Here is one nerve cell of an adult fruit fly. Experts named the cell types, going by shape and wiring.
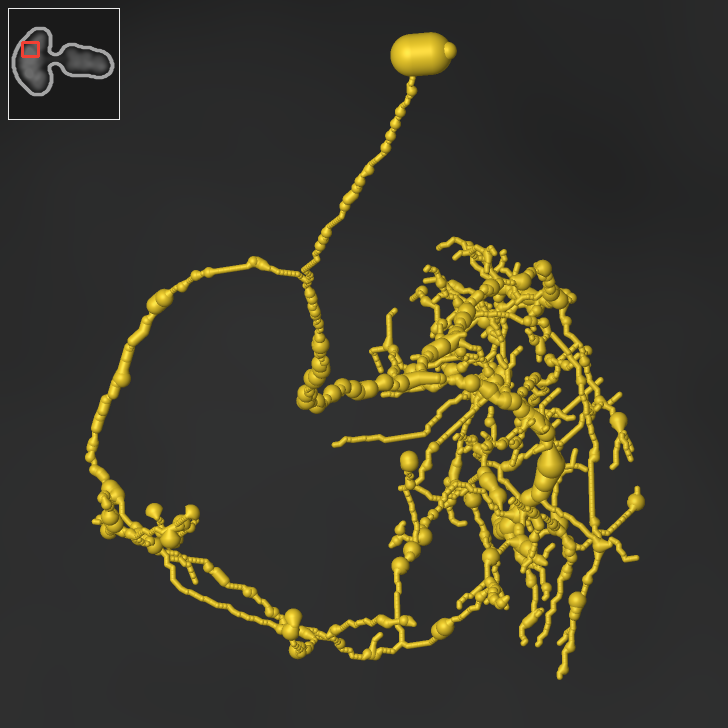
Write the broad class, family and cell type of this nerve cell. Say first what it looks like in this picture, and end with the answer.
It is in the brain and does not reach the nerve cord. Its cell body lies at the top of the picture. The picture shows dozens of branch ends. This is a central-brain intrinsic neuron. Its family is hemilineage VLPl&p2_lateral. Its cell type is LHAV1a1.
